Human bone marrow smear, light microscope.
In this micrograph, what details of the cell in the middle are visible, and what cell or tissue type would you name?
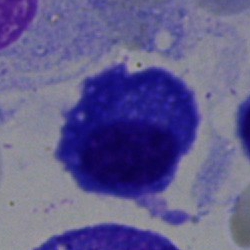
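Everything here stains a deep dark blue, and because nucleus and cytoplasm are both so dark, I find them hard to separate. I notice small pale spots scattered in the upper part, and a small pale-blue fragment hanging from the lower right edge. So this is a plasma cell.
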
